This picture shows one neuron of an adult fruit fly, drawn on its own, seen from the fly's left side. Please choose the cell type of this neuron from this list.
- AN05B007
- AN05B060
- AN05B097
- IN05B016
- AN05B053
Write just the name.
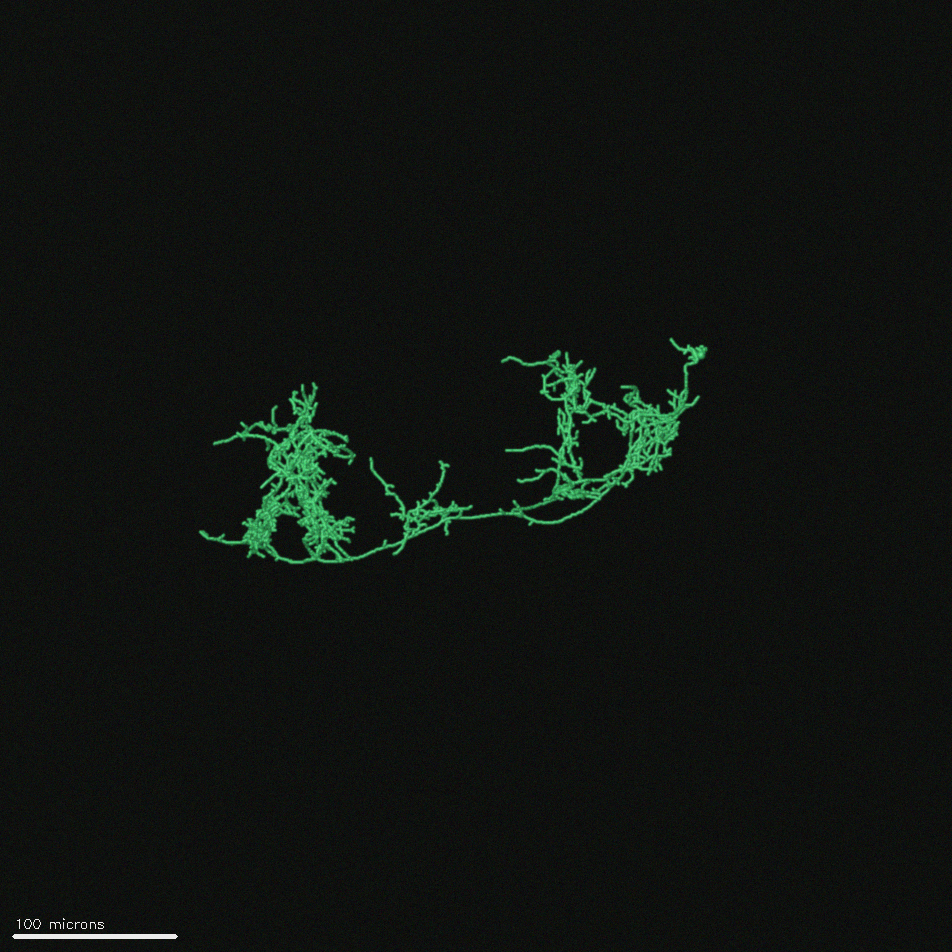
IN05B016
